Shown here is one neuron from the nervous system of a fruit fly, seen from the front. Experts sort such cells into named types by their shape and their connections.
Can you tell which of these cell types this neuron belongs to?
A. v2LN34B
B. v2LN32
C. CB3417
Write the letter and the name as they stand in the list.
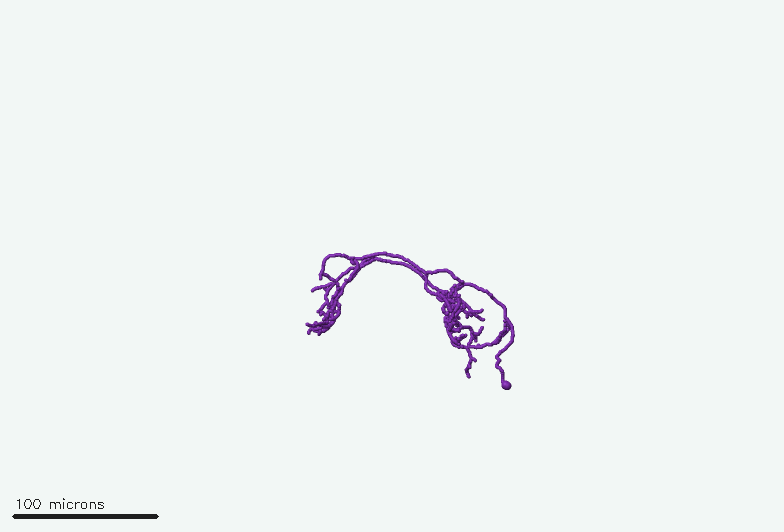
B. v2LN32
